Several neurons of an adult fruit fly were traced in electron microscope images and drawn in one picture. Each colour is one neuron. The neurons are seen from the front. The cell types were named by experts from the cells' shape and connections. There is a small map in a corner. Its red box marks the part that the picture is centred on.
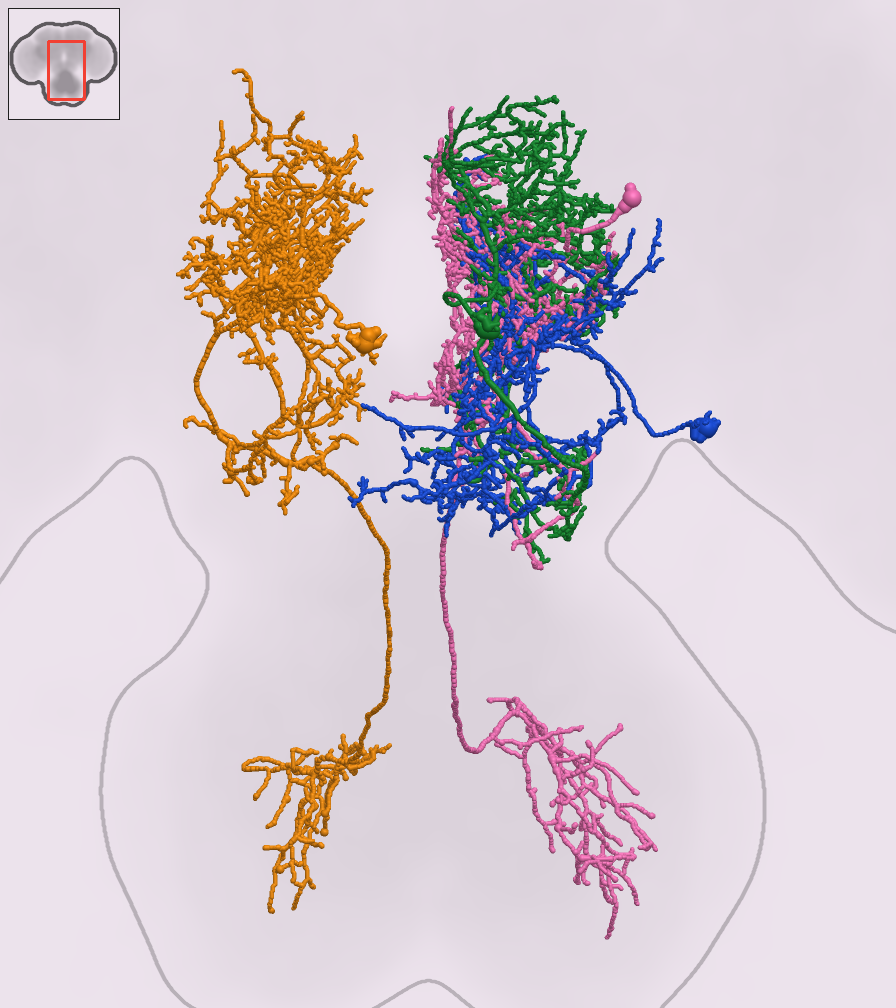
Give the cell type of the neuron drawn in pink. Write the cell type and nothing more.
DNb08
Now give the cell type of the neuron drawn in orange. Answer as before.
DNbe003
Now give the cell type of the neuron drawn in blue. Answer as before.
VES104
